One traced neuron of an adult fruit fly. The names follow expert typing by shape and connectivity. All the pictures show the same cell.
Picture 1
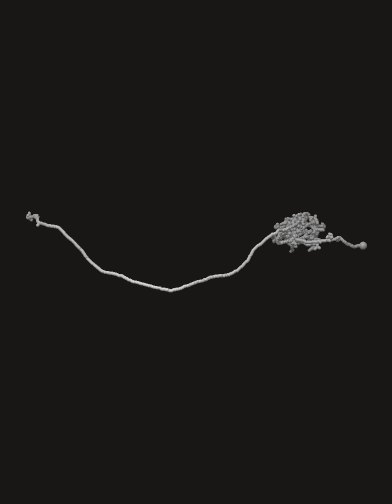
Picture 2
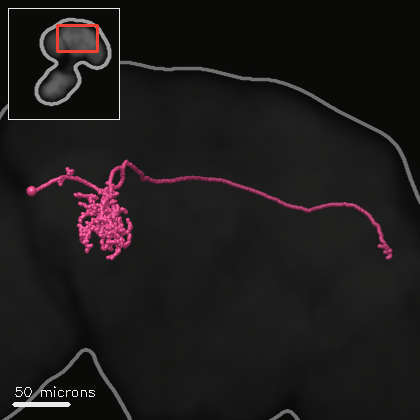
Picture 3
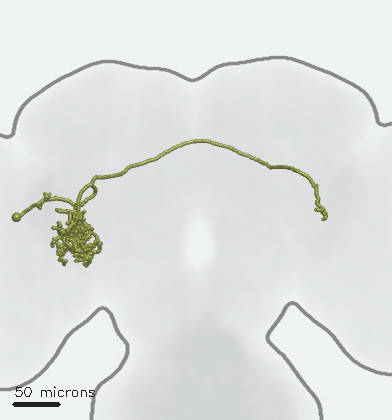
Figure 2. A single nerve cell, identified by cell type: AVLP194_b1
